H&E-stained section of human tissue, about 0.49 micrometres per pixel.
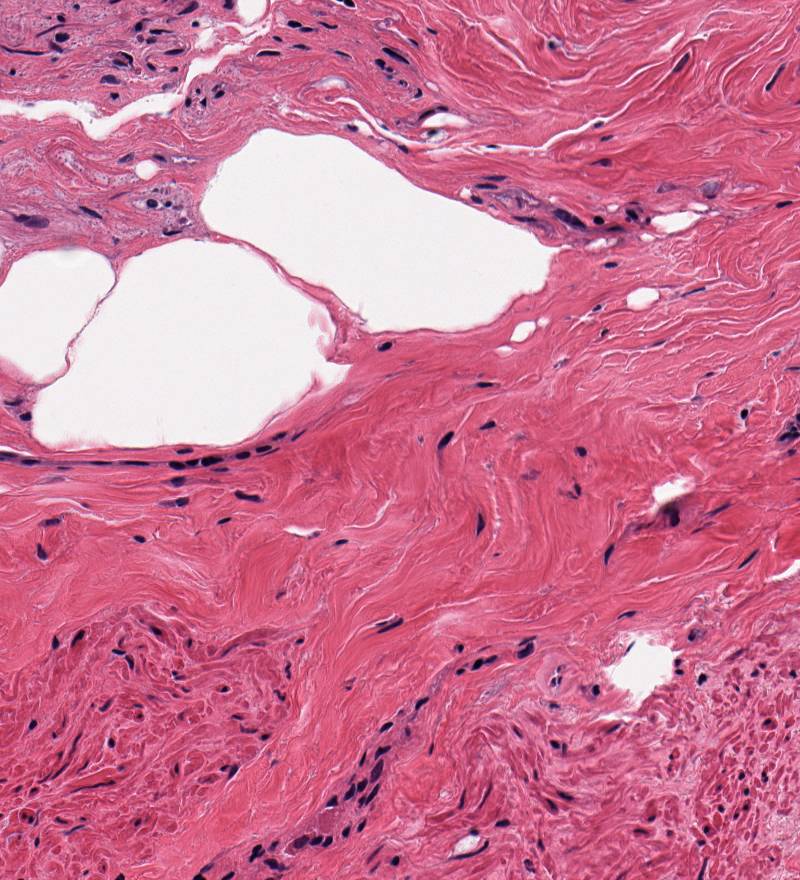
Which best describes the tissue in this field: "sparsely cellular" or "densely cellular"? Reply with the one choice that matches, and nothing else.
Sparsely cellular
